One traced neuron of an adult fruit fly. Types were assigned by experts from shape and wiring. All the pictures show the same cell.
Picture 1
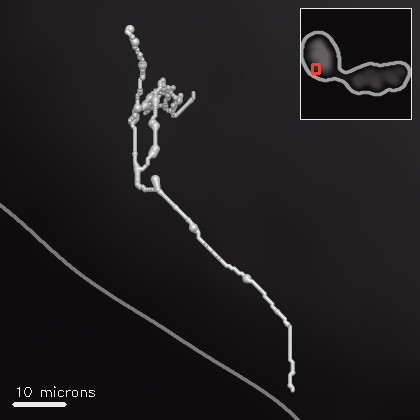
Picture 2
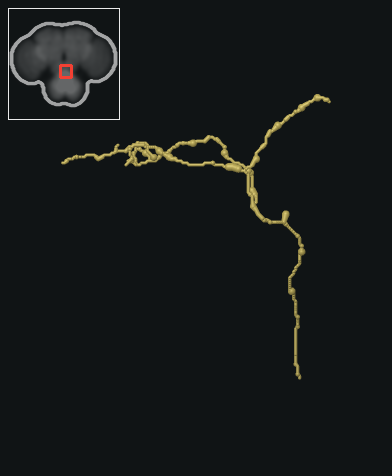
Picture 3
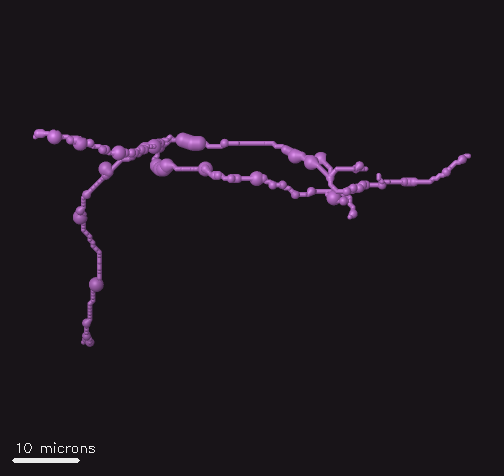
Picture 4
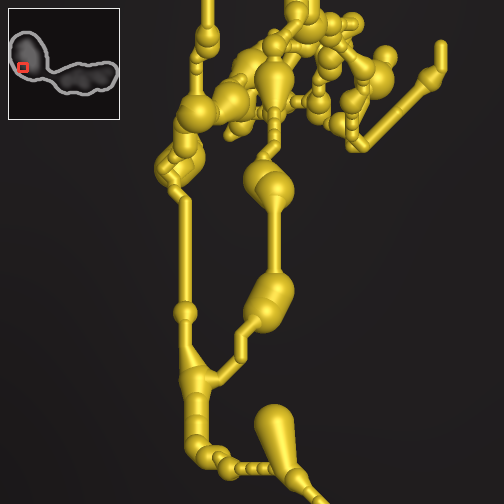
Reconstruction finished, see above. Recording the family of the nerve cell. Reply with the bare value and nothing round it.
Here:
class mechanosensory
